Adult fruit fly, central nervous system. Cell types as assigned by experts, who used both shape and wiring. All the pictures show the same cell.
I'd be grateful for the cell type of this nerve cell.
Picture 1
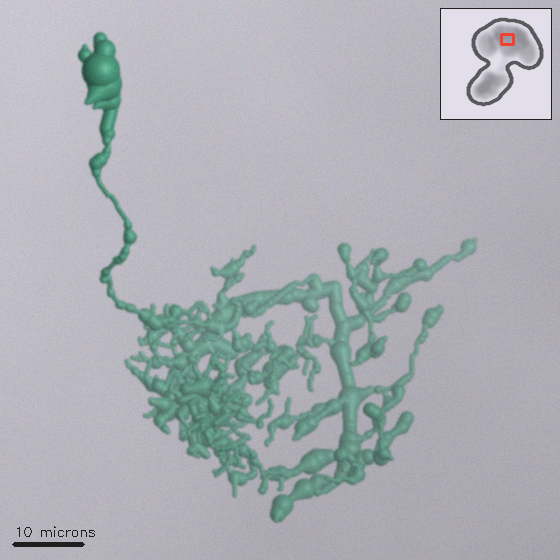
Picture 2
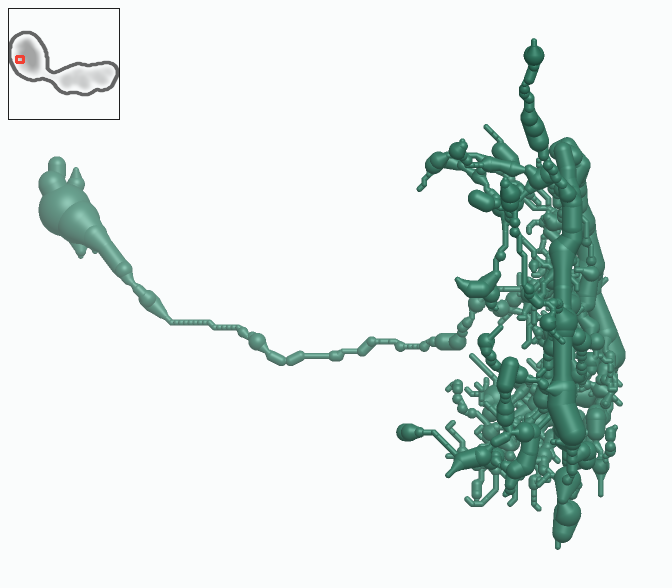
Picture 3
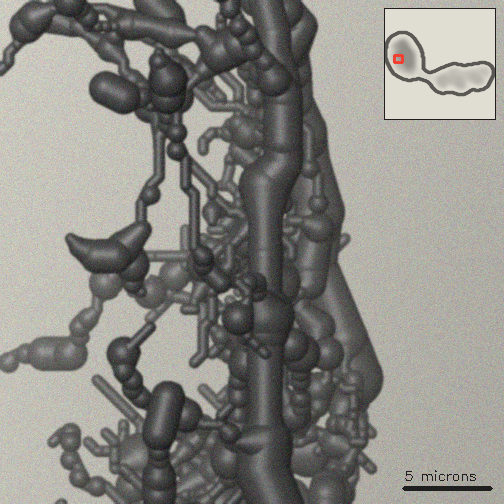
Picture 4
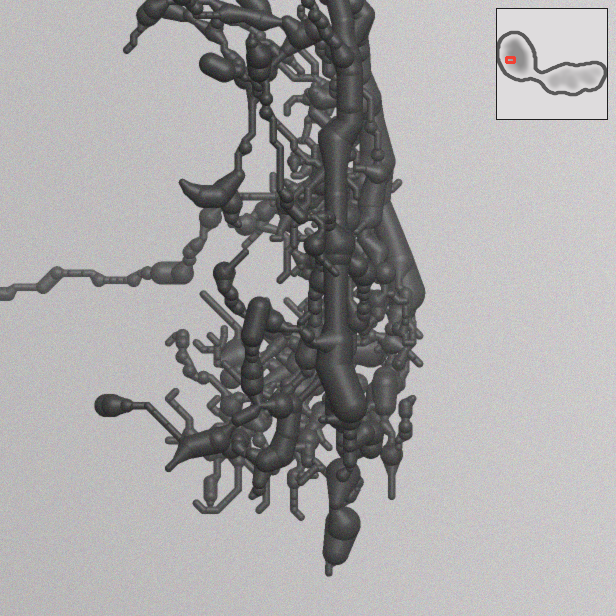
l2LN21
